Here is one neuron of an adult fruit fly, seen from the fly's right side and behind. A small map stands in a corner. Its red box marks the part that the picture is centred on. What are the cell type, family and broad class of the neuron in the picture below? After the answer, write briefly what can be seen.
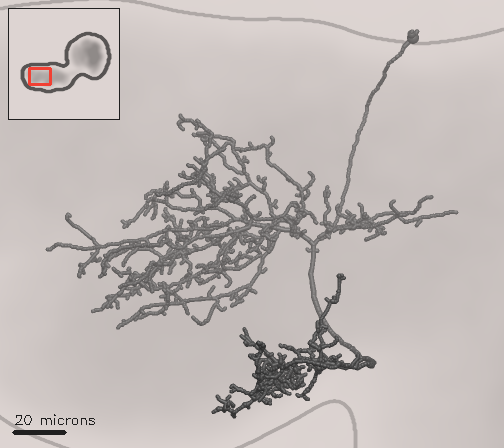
The cell type is IN01A035. Its family is hemilineage 01A. Its broad class is nerve-cord intrinsic neuron. Its cell body lies at the upper right of the picture. By the scale bar it is about 160 microns wide in this view.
